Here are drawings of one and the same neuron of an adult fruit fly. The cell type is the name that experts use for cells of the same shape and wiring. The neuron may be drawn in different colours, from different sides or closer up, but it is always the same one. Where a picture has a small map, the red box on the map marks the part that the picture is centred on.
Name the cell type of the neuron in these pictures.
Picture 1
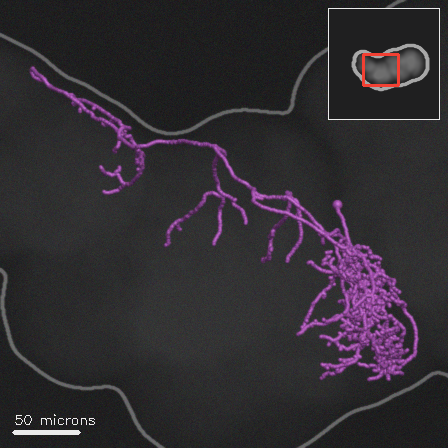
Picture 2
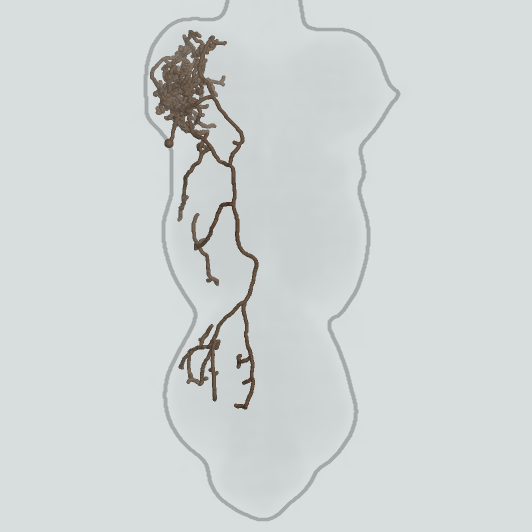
IN19A032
